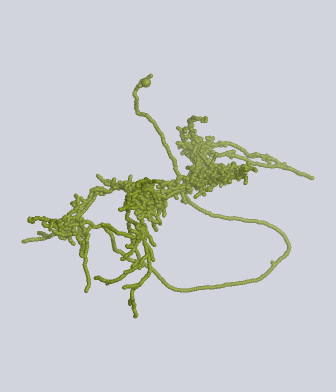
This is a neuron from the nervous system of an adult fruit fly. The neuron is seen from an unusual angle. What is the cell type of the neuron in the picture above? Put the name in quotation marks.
"CL336"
